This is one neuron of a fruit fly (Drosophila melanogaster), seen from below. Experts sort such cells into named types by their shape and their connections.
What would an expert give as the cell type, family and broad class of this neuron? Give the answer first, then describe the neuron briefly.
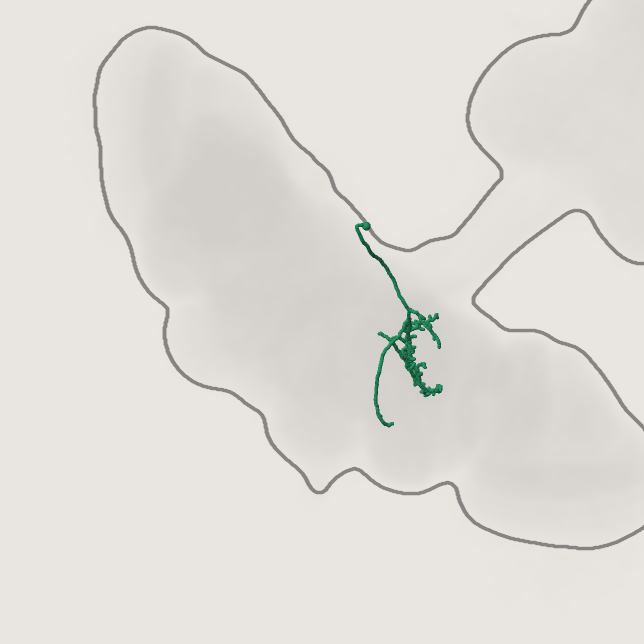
The cell type is CB2982. Its family is hemilineage DM6_posterior. This is a central-brain intrinsic neuron. In this view it is taller than it is wide.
